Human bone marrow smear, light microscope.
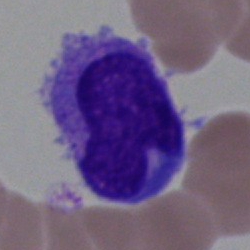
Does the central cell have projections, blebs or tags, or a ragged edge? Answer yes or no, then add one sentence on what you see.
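Yes. Many small knob-like projections stand out from the cell edge, mostly along its left and upper margins.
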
